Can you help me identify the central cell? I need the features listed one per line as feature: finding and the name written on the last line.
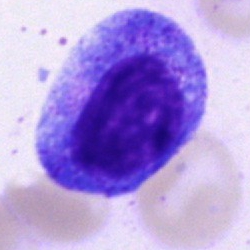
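Nucleus: off-centre, toward the lower right
Chromatin: dark purple, dense
Cytoplasm: blue
Granules: scattered, purple, plainest in the upper cytoplasm
Name: promyelocyte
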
